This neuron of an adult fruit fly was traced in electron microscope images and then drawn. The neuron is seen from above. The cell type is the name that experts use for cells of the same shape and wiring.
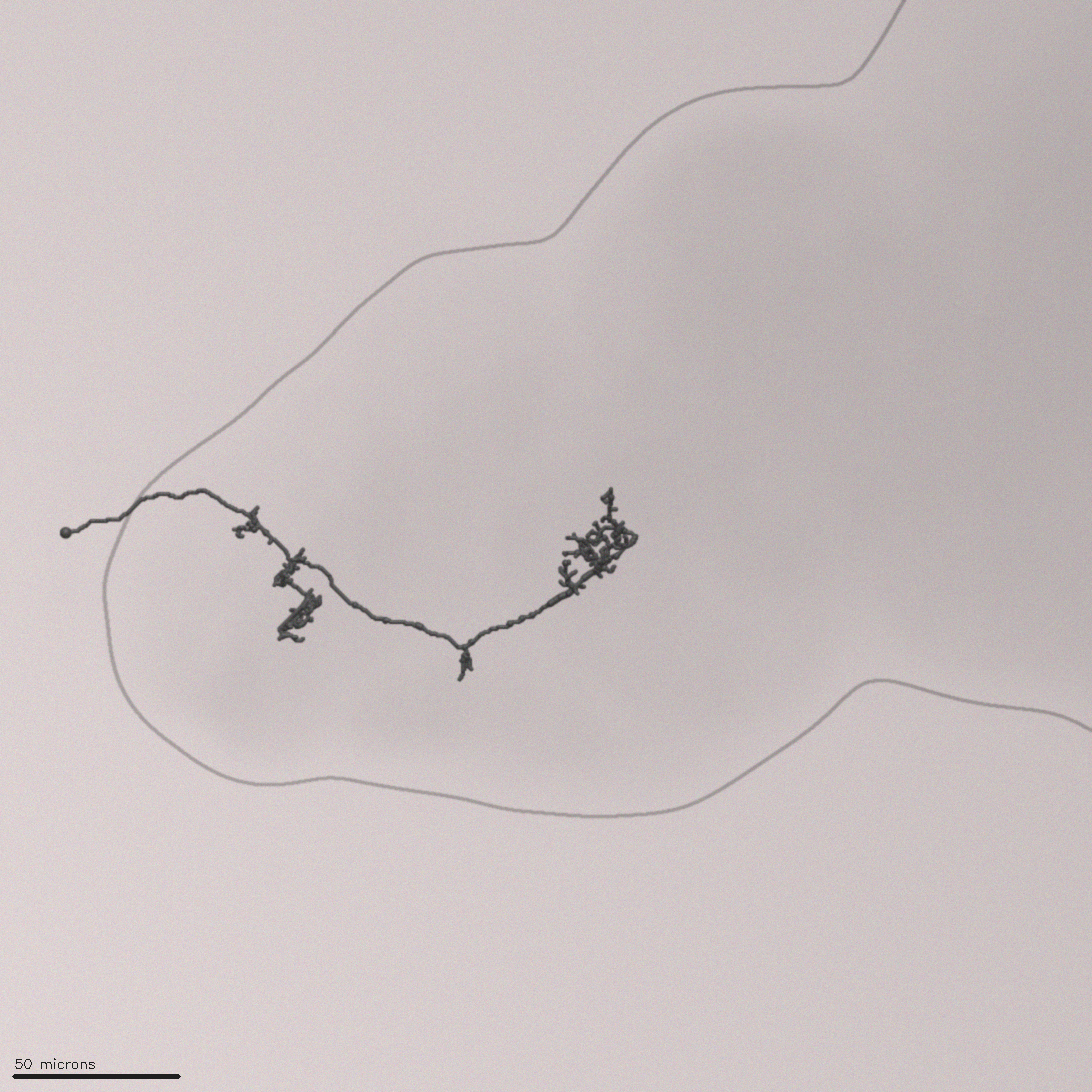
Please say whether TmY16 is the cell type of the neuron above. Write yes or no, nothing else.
no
